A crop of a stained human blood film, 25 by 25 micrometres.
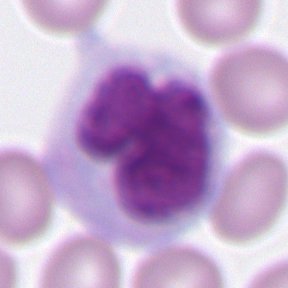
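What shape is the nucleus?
Folded, with a notch cutting in from the top.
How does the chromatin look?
Deep purple, loose and stringy rather than solid dark clumps.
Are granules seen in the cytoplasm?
No distinct granules.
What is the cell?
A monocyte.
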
